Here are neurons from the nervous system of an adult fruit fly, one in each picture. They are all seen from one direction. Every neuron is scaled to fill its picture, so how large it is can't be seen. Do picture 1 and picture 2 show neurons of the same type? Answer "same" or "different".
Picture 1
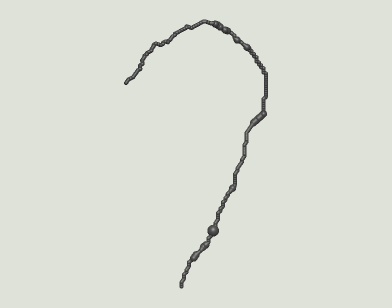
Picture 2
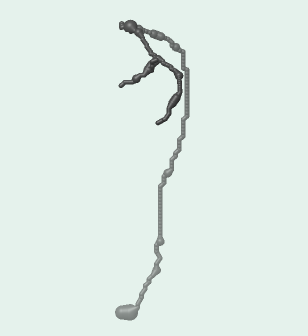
same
